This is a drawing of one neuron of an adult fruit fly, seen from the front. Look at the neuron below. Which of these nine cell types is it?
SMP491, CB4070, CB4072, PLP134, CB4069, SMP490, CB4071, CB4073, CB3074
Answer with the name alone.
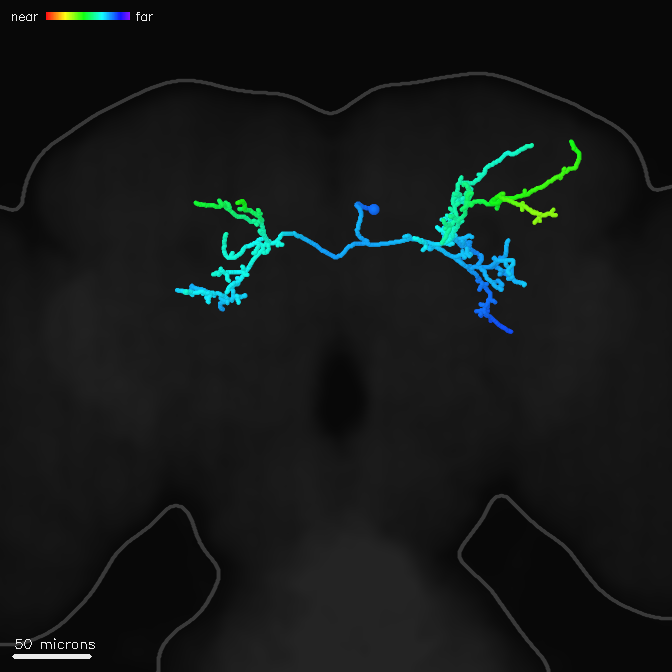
CB4073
